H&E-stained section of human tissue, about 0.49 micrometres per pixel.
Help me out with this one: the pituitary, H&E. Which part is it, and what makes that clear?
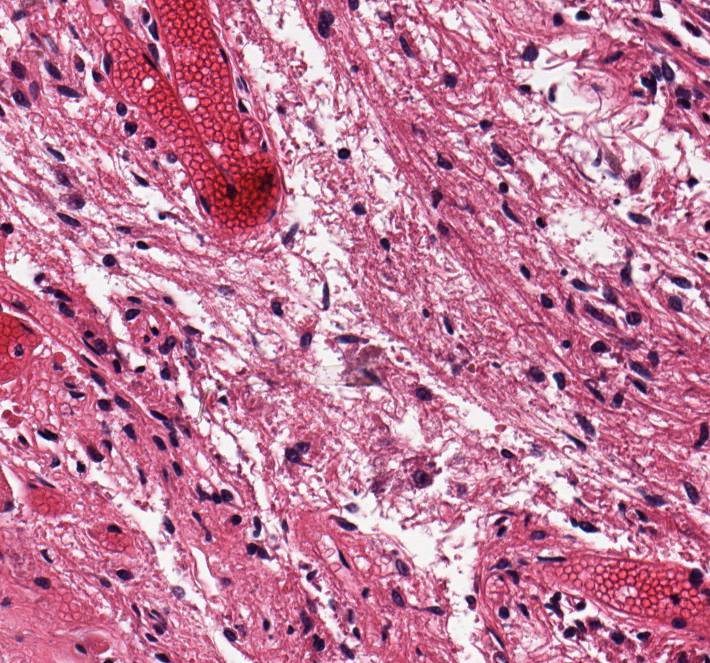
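What you have here is the neurohypophysis. Follow the fine, wavy pink fibres: they stream diagonally from upper left to lower right, and narrow white clefts part the loosely arranged bundles.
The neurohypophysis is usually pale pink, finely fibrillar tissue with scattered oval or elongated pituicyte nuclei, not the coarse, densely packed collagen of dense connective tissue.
The small, dark, oval to elongated nuclei lying along these fibres match that. You'll find no epithelium or glands anywhere.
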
